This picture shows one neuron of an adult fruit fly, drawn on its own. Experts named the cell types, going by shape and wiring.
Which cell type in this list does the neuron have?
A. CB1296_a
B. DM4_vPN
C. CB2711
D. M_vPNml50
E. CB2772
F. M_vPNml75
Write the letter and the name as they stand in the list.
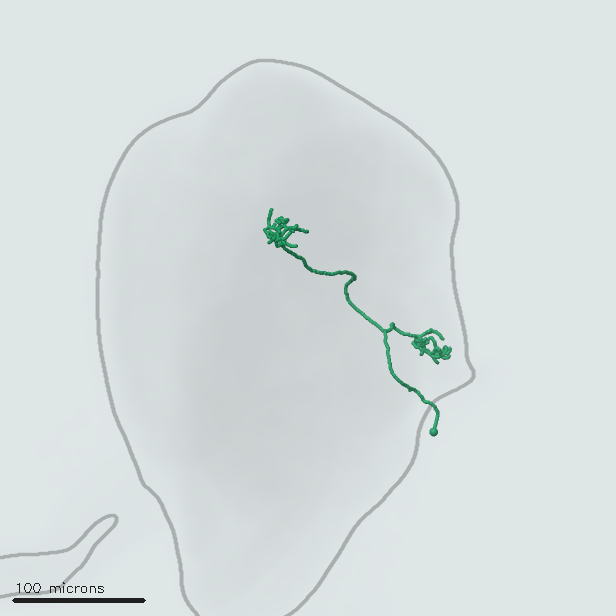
A. CB1296_a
